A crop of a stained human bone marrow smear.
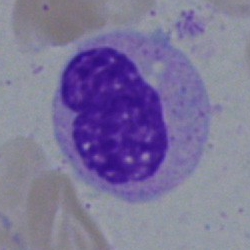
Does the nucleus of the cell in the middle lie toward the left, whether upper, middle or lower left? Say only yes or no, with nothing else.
Yes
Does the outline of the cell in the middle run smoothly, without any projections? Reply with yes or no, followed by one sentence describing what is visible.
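Yes. The cell has a smooth, round outline.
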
